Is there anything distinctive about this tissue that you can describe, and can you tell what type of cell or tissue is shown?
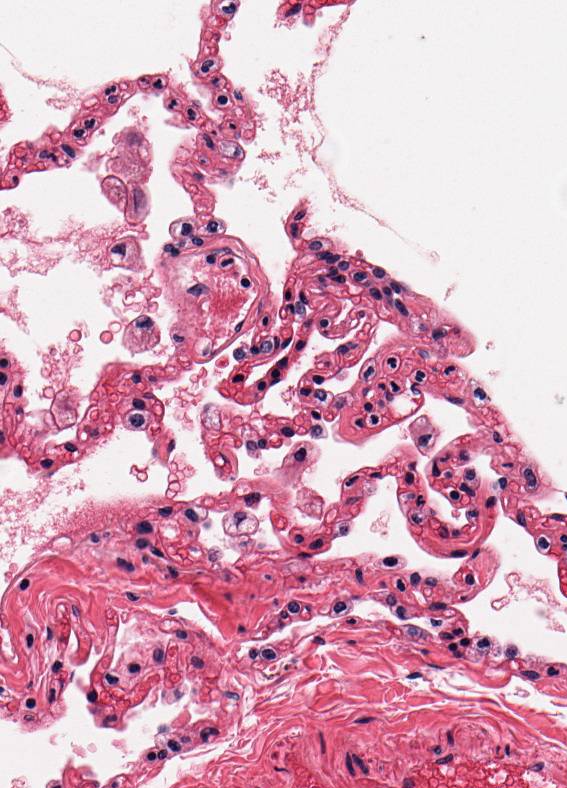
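On structure, the upper and middle field is a network of thin, branching walls enclosing large empty spaces. On lining, the walls carry mostly flattened cells with small dark nuclei. On contents, large rounded cells with abundant pale cytoplasm lie free in the spaces at the upper left. On glands, none anywhere. The tissue is lung.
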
